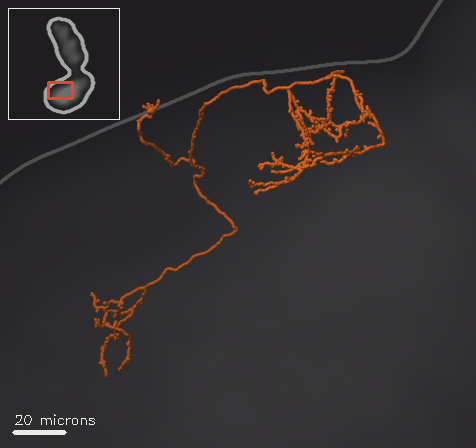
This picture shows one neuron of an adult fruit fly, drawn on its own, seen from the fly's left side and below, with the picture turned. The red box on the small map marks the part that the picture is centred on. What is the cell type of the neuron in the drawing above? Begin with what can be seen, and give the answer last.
From top to bottom in the picture it spans about 120 microns. As drawn here it is about as wide as it is tall. It is a visual projection neuron. Its cell type is LPT101.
